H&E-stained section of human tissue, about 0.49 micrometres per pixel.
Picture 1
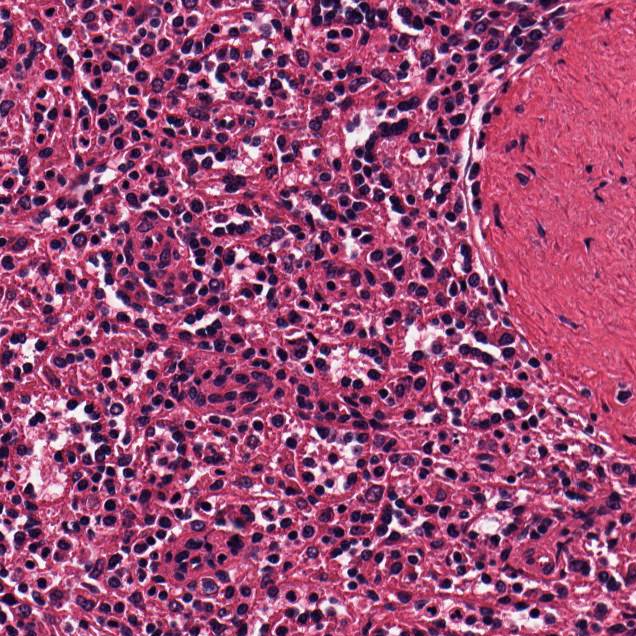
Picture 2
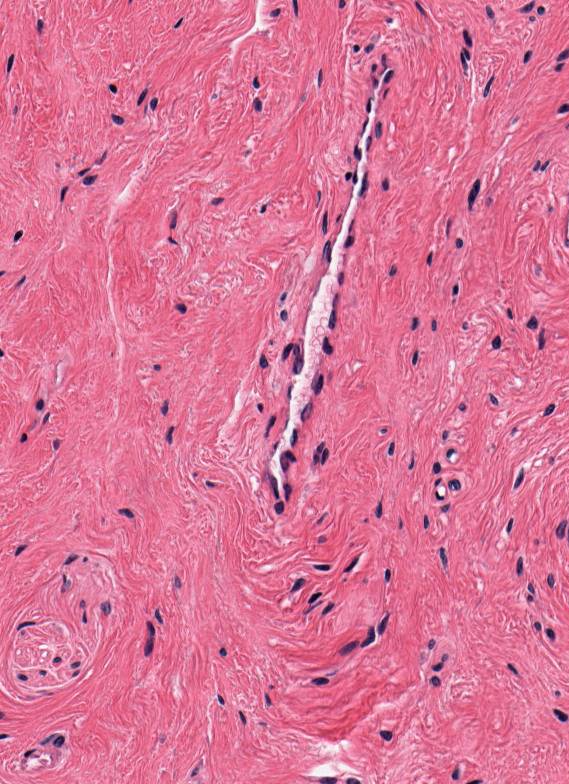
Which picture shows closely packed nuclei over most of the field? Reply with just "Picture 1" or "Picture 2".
Picture 1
